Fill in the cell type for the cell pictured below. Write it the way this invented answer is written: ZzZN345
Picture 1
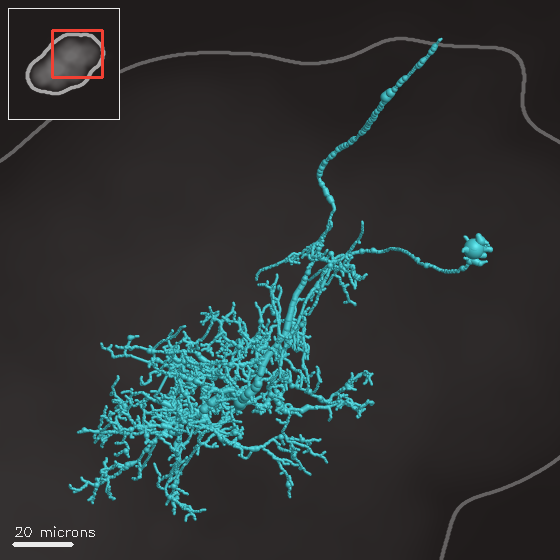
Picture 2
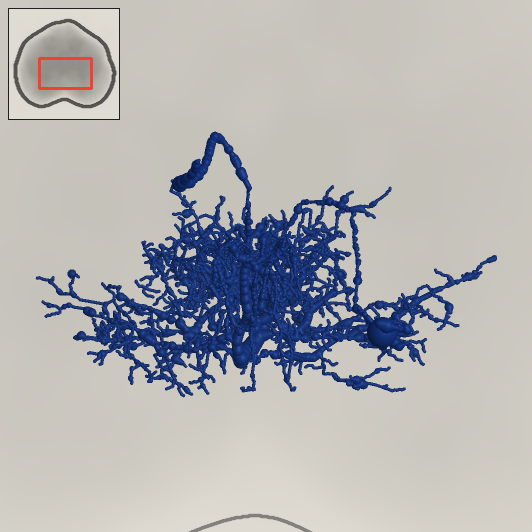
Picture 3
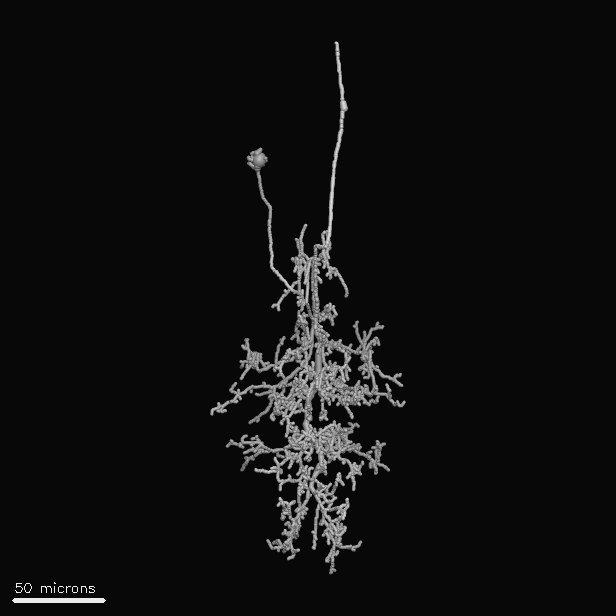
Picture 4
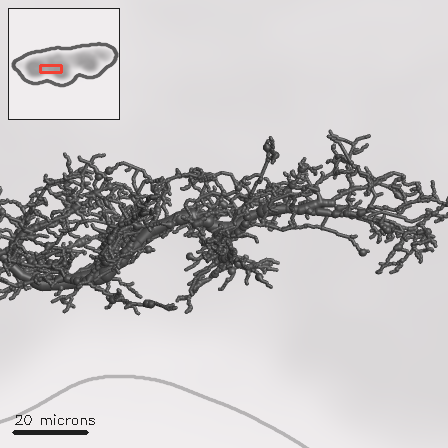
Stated: AN07B018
